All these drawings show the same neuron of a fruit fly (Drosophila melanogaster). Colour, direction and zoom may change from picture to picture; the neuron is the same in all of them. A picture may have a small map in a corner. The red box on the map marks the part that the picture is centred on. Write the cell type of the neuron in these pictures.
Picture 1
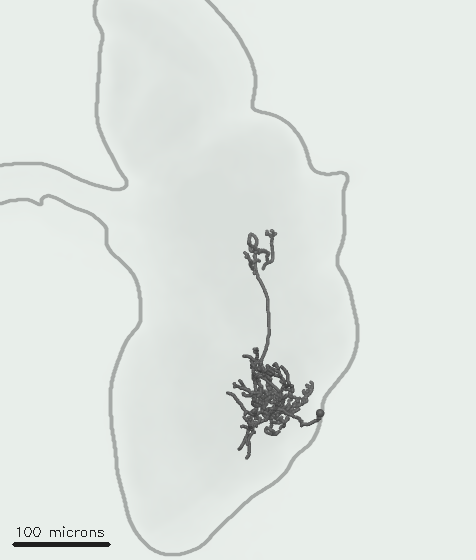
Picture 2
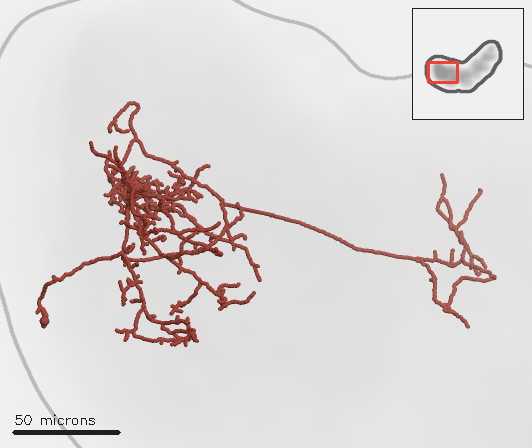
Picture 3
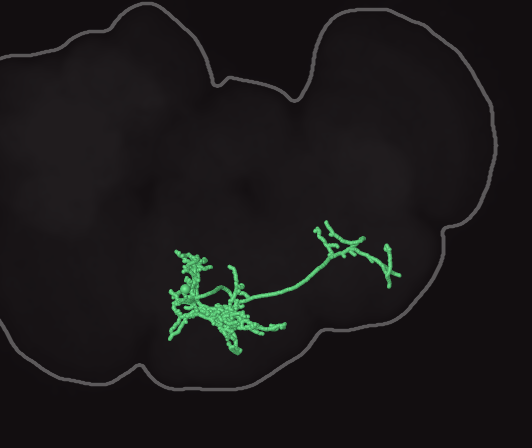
AVLP733m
